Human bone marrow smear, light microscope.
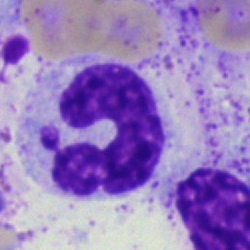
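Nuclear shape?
Curved C, opening facing left.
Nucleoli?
None seen.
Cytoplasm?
Moderate pale greyish-lilac rim around the nucleus; no dense coarse dark granules.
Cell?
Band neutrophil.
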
